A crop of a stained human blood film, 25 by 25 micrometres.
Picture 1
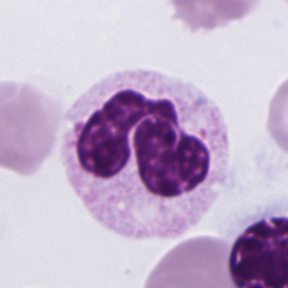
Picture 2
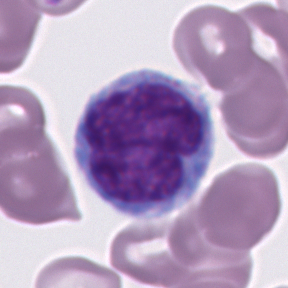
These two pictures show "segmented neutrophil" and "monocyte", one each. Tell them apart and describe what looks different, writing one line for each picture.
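Picture 1: segmented neutrophil. Fine pink-violet granules are spread evenly through the cytoplasm.
Picture 2: monocyte. The cytoplasm shows no visible granules.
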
